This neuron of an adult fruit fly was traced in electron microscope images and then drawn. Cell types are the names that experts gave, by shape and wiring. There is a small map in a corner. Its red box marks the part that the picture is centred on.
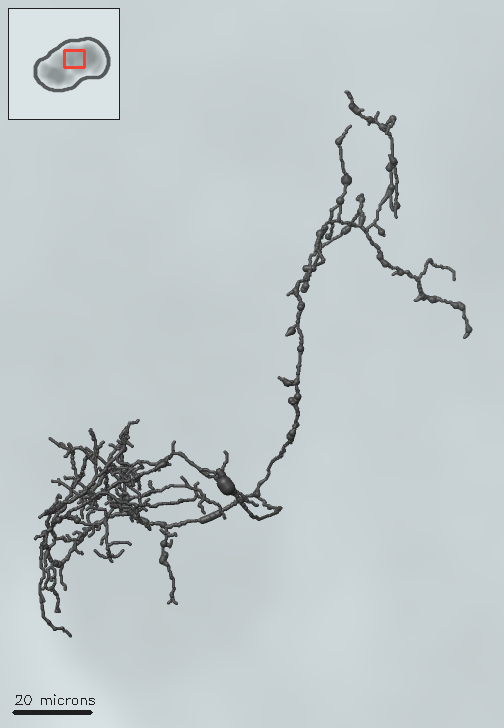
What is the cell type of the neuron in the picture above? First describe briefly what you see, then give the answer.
From top to bottom in the picture it spans about 140 microns. Dozens of branch ends can be seen. It is a central-brain intrinsic neuron. The cell type is AVLP095.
